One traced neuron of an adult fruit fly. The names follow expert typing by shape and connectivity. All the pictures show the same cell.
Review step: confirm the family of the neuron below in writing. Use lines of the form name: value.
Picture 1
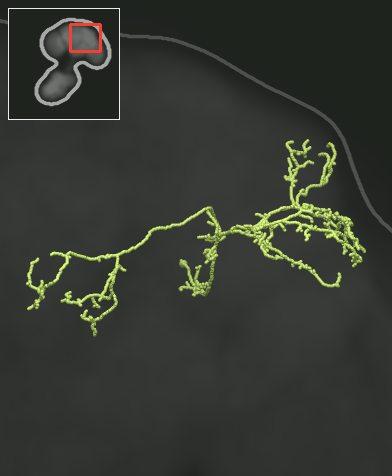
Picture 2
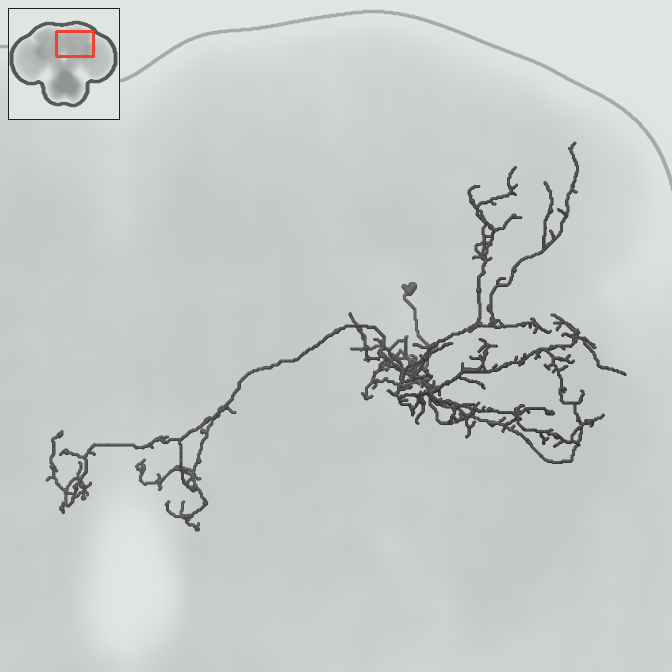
family: hemilineage DL1_ventral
